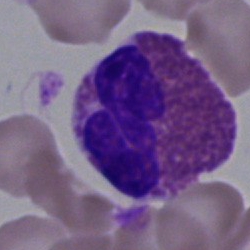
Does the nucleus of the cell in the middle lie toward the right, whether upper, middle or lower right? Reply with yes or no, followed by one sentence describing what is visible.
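No. The nucleus lies toward the left side of the cell.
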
